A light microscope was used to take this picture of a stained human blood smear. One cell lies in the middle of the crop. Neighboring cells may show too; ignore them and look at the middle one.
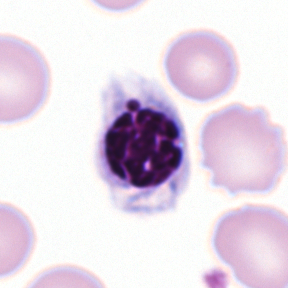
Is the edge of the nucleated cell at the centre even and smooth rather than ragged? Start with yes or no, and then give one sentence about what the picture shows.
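No. The cell outline is irregular and ragged rather than smoothly rounded.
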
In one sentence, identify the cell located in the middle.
At the center of the crop sits an erythroblast.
